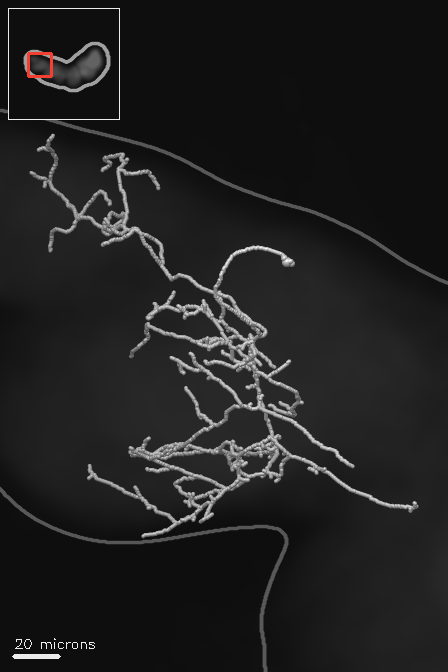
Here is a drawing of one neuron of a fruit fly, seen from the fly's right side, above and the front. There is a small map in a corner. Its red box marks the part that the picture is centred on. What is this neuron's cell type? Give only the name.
IN23B042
